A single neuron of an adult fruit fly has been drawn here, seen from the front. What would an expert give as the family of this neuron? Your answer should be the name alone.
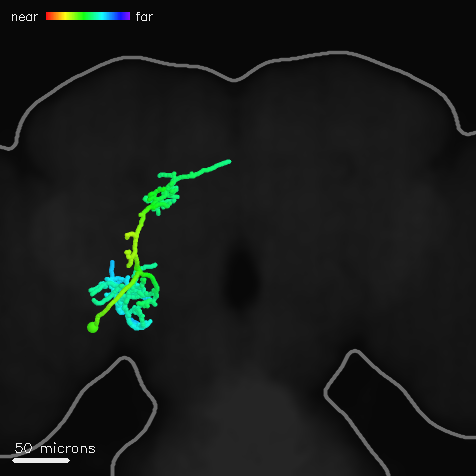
hemilineage LALa1_anterior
